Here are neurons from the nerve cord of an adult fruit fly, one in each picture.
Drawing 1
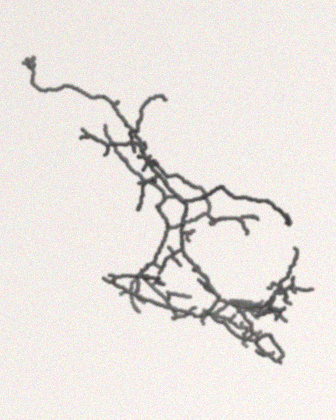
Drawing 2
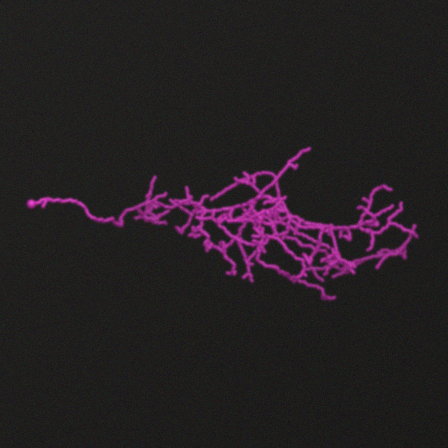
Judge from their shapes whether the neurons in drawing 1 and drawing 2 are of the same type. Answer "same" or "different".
different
